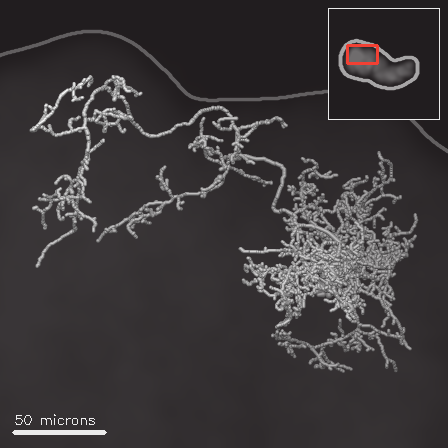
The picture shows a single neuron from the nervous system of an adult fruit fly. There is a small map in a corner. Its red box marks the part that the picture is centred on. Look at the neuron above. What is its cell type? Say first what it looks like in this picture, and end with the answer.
From left to right in the picture it spans about 200 microns. As drawn here it is wider than it is tall. This is a central-brain intrinsic neuron. The cell type is SMP026.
